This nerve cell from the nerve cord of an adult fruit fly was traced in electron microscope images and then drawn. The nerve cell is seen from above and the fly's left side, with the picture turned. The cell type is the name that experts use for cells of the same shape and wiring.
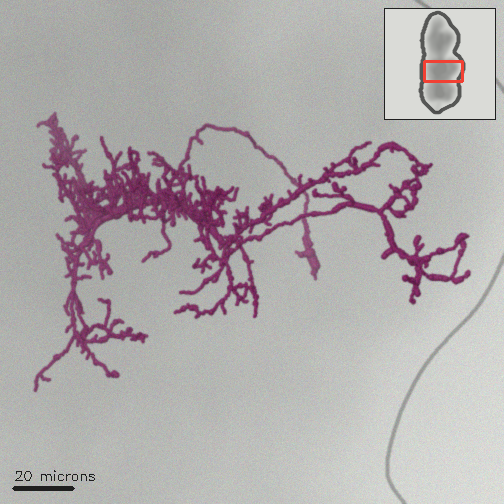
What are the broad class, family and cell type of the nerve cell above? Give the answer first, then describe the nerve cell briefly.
It is a nerve-cord intrinsic neuron. The family is hemilineage 12B. It is of cell type IN12B018. From left to right in the picture it spans about 150 microns. As drawn here it is wider than it is tall.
